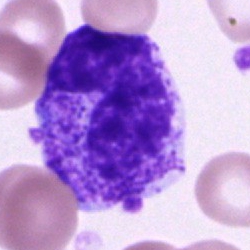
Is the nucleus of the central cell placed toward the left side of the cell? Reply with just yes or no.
No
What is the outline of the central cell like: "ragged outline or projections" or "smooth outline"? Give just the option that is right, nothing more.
Ragged outline or projections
